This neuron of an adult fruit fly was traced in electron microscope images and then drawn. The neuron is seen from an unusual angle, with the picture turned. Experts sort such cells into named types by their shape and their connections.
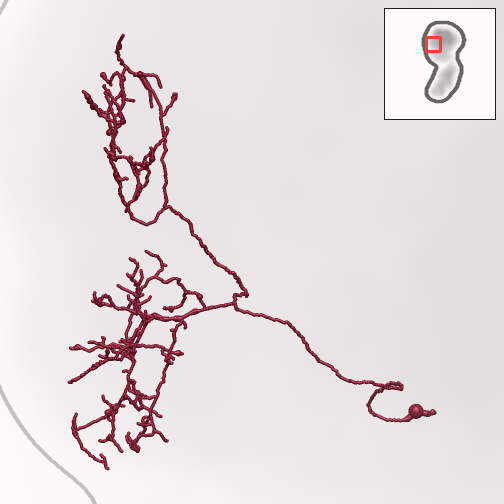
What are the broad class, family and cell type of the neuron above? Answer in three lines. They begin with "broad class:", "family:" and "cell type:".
broad class: central-brain intrinsic neuron
family: hemilineage SLPav3
cell type: CB2053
